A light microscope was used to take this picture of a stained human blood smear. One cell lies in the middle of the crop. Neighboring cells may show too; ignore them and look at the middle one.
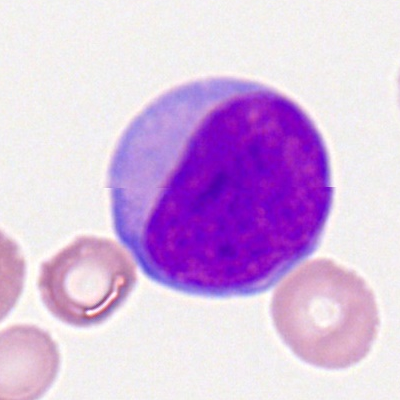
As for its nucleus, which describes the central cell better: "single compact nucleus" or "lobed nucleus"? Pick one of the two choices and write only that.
Single compact nucleus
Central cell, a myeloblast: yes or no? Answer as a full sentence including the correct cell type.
Yes, the cell in the centre is a myeloblast.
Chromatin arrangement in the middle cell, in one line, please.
The nuclear chromatin is fine, showing no coarse aggregates.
